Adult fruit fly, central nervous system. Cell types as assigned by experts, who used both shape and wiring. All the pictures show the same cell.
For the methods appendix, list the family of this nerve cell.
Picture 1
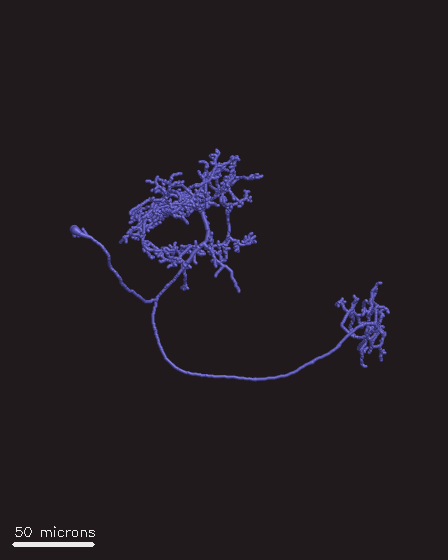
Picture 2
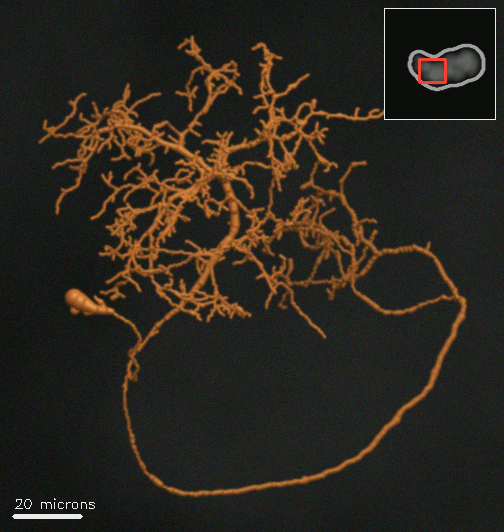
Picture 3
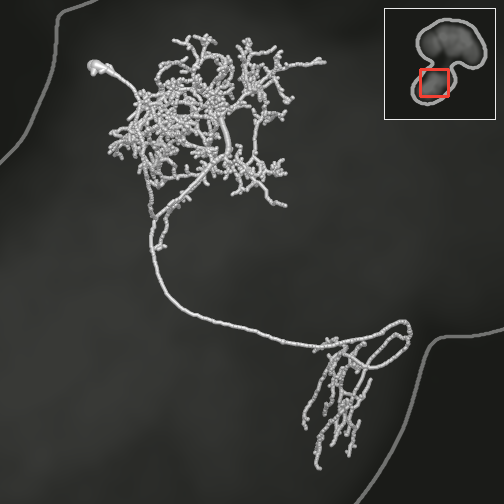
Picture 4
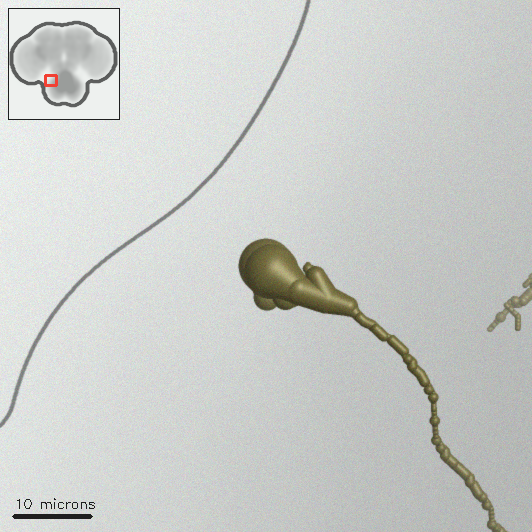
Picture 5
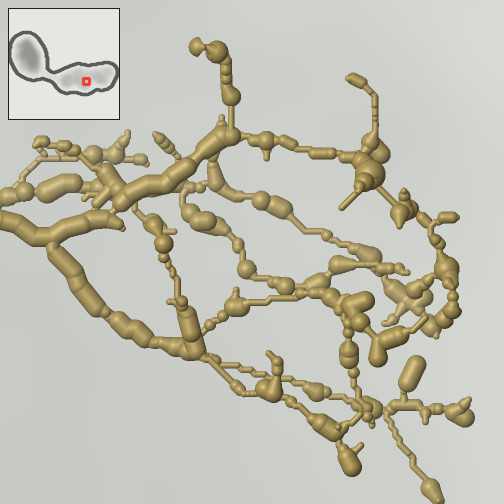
hemilineage 01A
